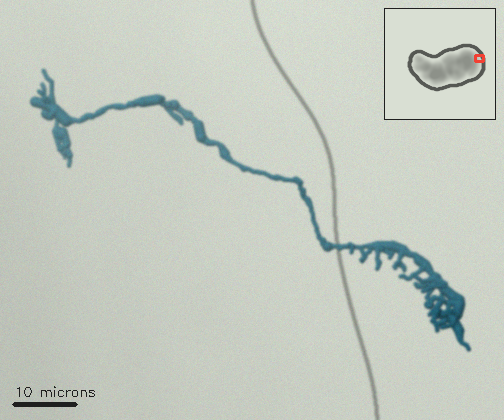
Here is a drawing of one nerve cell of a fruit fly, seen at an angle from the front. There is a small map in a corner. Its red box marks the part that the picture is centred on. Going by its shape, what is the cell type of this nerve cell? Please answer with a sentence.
The cell type is L3.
